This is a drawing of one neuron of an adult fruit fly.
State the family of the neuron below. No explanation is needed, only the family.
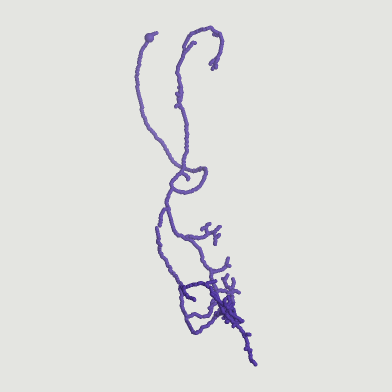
hemilineage SLPpl1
